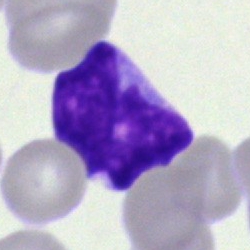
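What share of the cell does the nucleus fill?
Nearly all of it; the nucleus stains dark.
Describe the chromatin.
Dense and deep purple, with small paler spots scattered through it.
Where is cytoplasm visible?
Only as a small pale lilac-blue area at the upper right edge.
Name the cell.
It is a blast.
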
